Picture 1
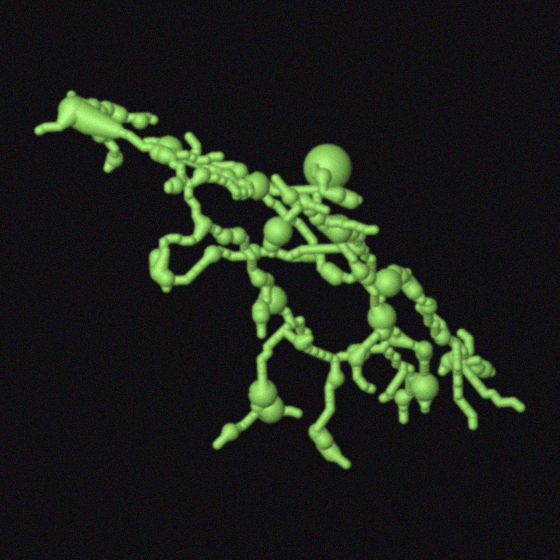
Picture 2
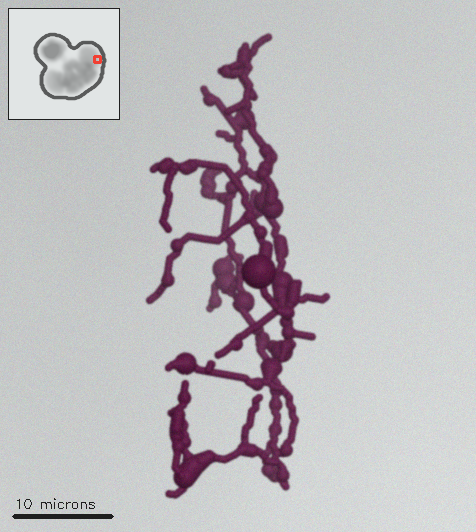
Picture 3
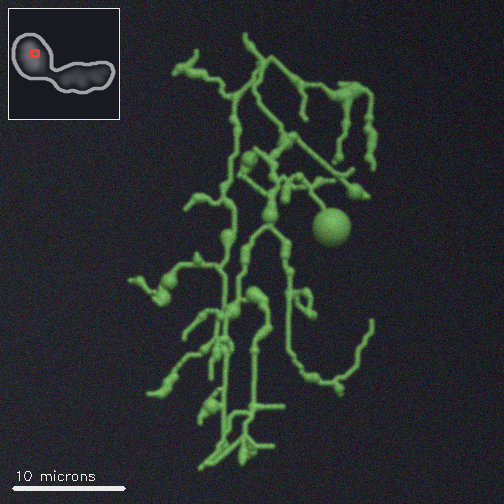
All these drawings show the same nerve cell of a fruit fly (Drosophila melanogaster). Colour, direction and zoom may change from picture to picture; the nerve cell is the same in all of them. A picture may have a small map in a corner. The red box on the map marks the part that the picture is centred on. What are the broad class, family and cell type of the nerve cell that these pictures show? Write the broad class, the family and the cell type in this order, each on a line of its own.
optic-lobe intrinsic neuron
Cm
Cm1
